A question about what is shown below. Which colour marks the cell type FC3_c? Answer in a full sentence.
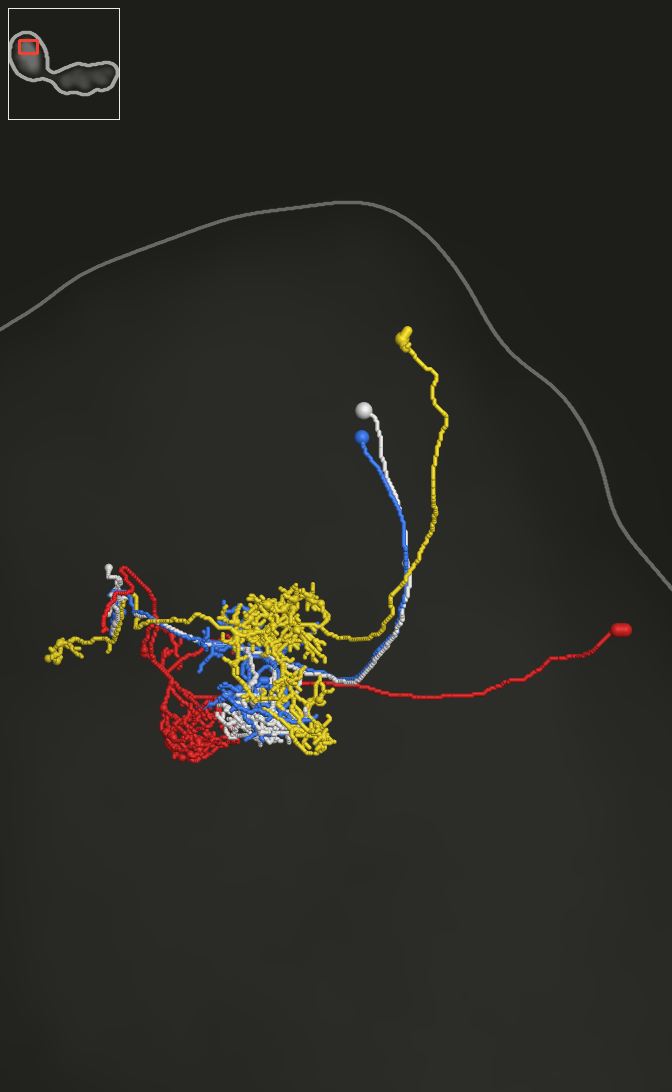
The colour is red.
